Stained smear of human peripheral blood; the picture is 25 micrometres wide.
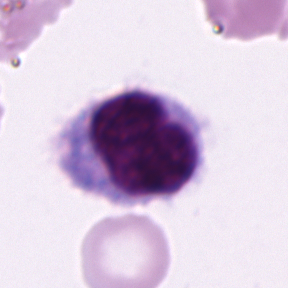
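Hairy cell at the centre of the smear; first I notice a notch at the upper right of the nucleus dividing it into two rounded lobes. Its chromatin is dark purple and coarsely clumped. The pale greyish blue cytoplasm is widest on the left, with the nucleus set toward the right. I'd put the cell at about 13 by 10 micrometres, the nucleus filling about 60% of its area.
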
